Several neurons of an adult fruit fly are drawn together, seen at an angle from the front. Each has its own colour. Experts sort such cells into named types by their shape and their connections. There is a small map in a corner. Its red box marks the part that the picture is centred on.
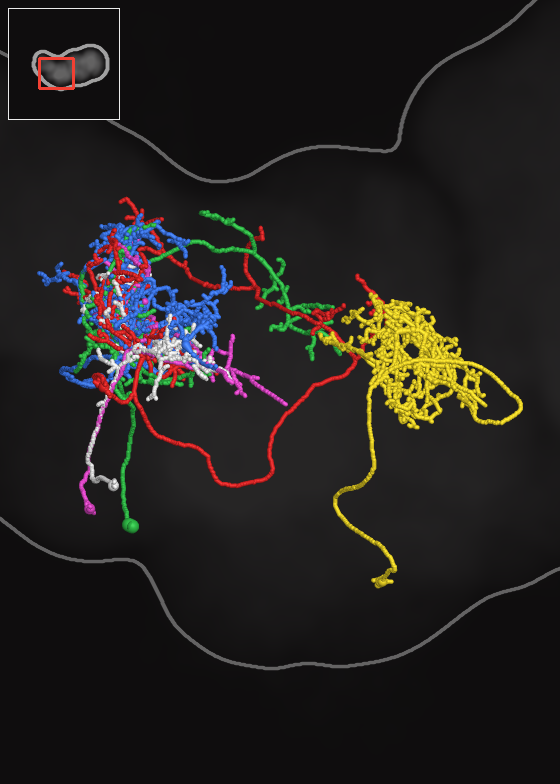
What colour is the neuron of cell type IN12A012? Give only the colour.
blue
